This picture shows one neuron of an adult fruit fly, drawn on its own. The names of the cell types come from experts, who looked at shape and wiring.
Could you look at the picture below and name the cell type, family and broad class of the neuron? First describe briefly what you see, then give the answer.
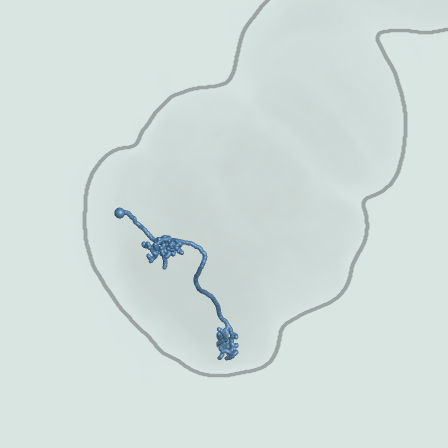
The cell body can be seen on the left of the picture. As drawn here it is taller than it is wide. The cell type is M_vPNml83. Its family is hemilineage ALv1. This is a central-brain intrinsic neuron.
